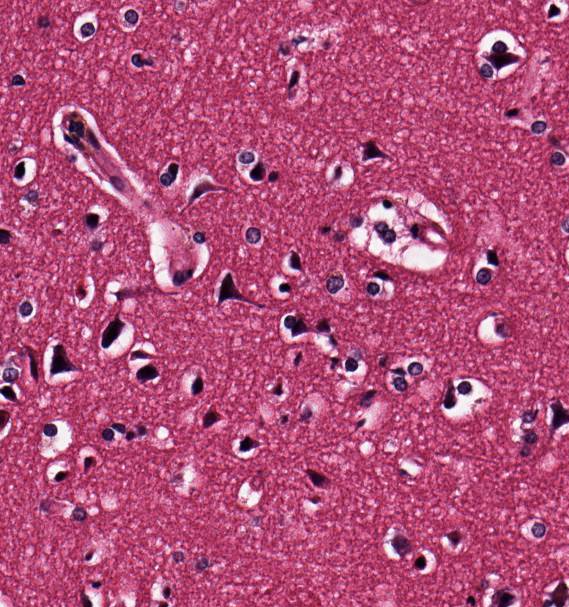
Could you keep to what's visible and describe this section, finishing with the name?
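Notice that the whole field is one finely granular to vacuolated pink matrix, with cells scattered singly and not grouped into units. Many small, round, dark nuclei show little cytoplasm. Right of centre, an oval vessel lies in a wide clear space holding several nuclei. This is cerebral cortex.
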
